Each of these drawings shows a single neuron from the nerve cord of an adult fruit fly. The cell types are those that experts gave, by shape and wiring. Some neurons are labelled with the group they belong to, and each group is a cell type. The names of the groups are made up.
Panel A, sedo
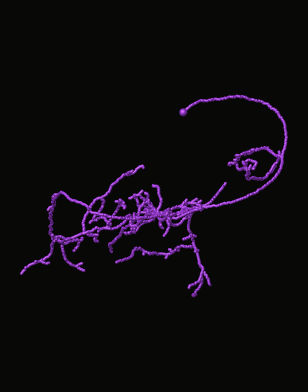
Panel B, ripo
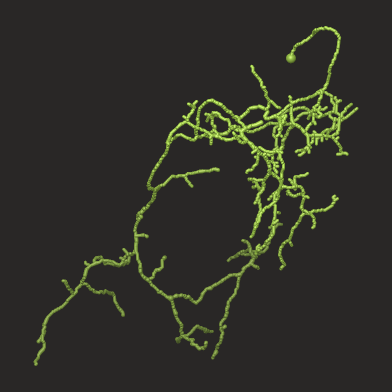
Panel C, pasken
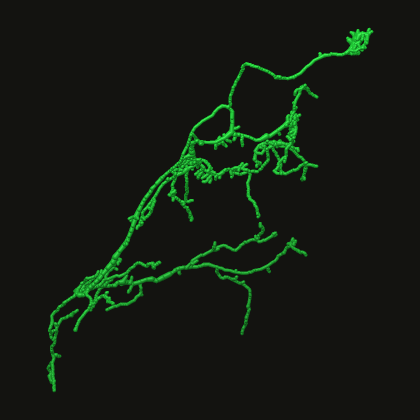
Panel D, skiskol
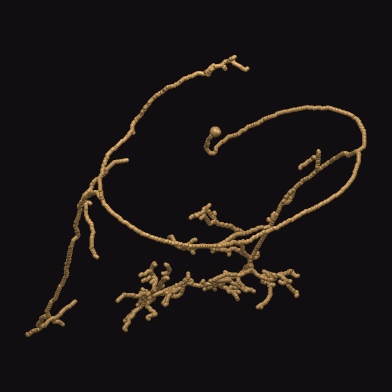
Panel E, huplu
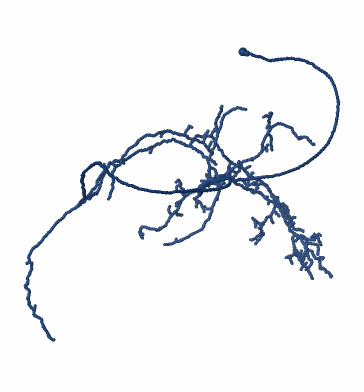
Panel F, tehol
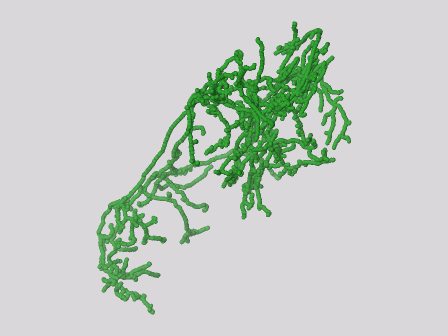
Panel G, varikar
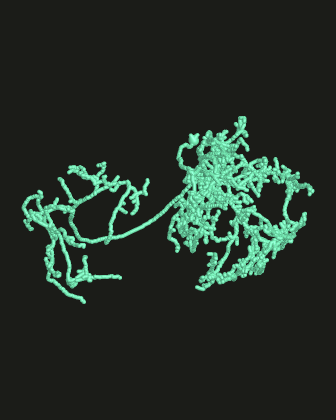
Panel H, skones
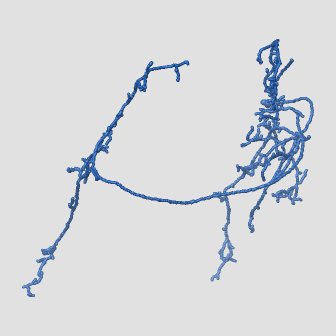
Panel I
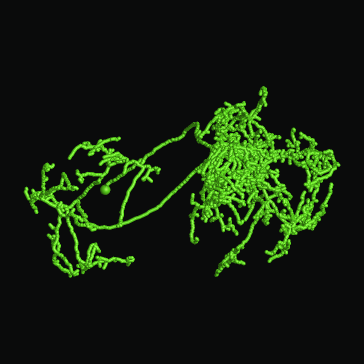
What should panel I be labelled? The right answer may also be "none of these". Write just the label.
varikar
